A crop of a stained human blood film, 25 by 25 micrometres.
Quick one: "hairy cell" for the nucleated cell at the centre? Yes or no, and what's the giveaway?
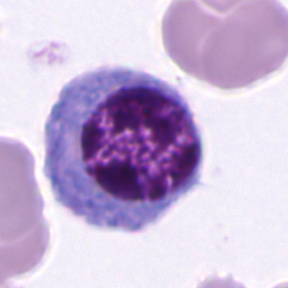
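Take the outline first: it's smooth and roughly round, and the cell is about 14 micrometres across. The nucleus is round, about 10 micrometres across, fills about 50% of the cell's area and sits toward the right. Its chromatin is dark purple and coarsely clumped, with paler strands between the clumps, and there are no distinct nucleoli. The cytoplasm stains a fairly deep blue, with no distinct coloured granules and no clear vacuoles.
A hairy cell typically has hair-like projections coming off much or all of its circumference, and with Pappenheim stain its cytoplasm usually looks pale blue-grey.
The smooth outline and the fairly deep blue cytoplasm both tell against hairy cell.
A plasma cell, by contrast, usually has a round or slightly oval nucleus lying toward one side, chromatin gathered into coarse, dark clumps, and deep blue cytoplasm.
Here the round nucleus off to the right, the coarse clumps and the fairly deep blue cytoplasm all fit plasma cell. So hairy cell doesn't fit; this is a plasma cell.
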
